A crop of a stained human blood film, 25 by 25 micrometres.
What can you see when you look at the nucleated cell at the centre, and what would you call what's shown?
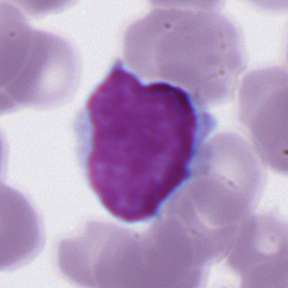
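A shallow notch marks the upper edge of the nucleus. Its chromatin is finely and fairly evenly stippled, without coarse clumps. The cytoplasm is pale blue and forms only a thin rim around the nucleus. The cell measures about 14 by 12 micrometres and the nucleus about 13 by 10 micrometres, so that the nucleus fills about 80% of the cell's area. The cell is a typical lymphocyte.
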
